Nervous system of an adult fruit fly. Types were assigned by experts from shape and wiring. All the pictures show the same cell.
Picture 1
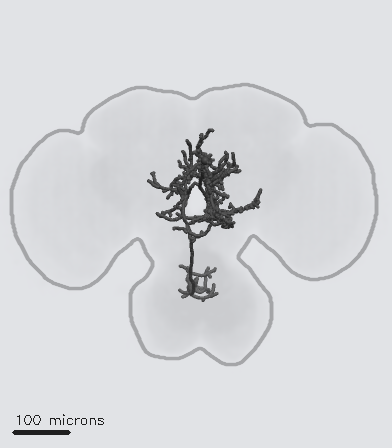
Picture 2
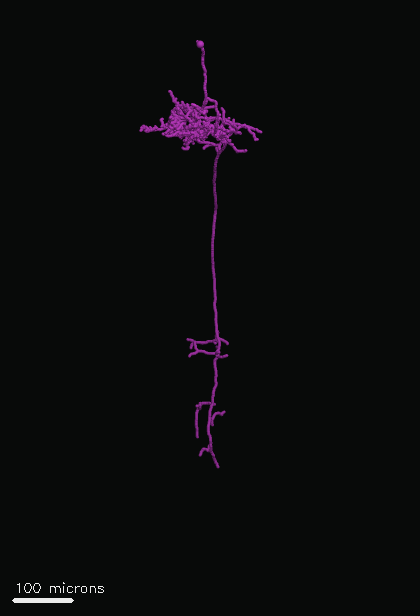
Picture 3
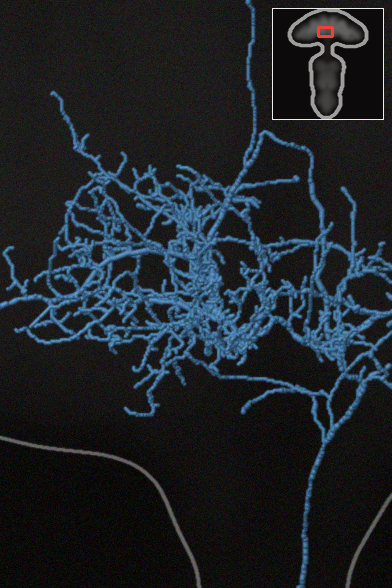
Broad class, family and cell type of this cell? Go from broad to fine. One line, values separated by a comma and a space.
descending neuron, DNb, DNb04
